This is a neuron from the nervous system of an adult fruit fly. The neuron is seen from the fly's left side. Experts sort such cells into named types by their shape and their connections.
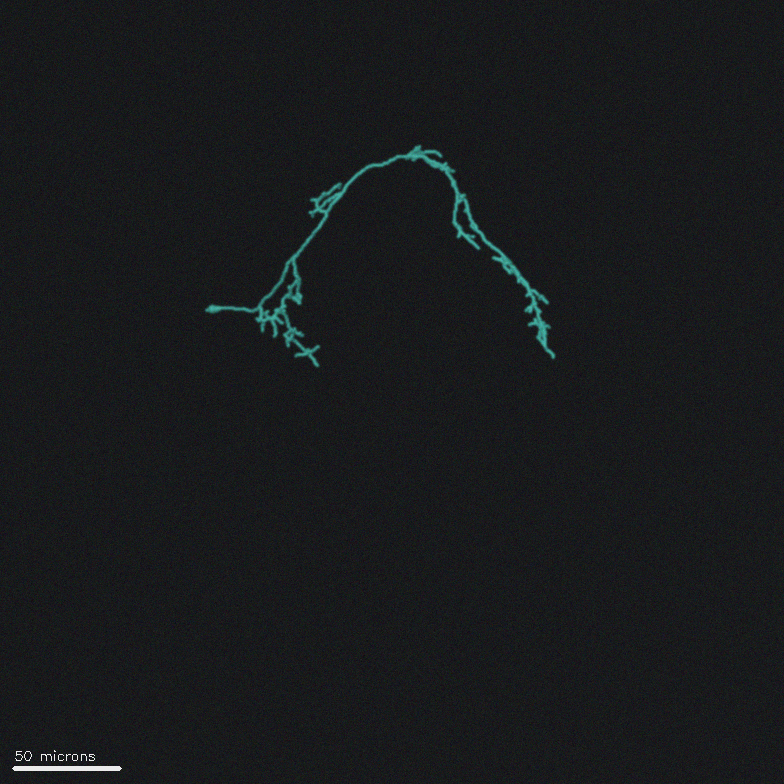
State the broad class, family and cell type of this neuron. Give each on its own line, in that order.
central-brain intrinsic neuron
hemilineage EBa1
ATL009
